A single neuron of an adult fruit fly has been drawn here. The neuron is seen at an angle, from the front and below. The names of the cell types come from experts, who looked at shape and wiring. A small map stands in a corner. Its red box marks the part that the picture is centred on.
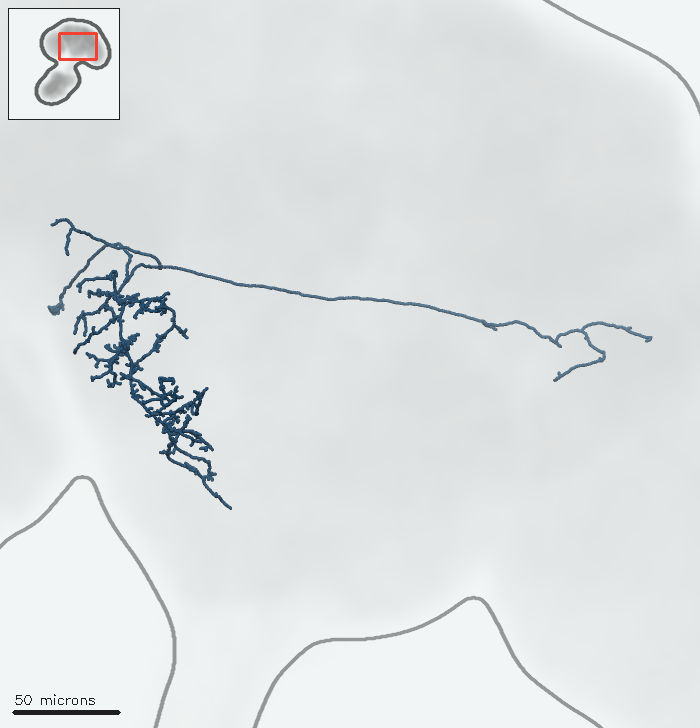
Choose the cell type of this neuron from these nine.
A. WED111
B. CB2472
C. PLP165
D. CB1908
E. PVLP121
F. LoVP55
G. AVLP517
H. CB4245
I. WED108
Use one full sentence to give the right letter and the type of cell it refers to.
Here the neuron is of cell type CB1908, corresponding to option D.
